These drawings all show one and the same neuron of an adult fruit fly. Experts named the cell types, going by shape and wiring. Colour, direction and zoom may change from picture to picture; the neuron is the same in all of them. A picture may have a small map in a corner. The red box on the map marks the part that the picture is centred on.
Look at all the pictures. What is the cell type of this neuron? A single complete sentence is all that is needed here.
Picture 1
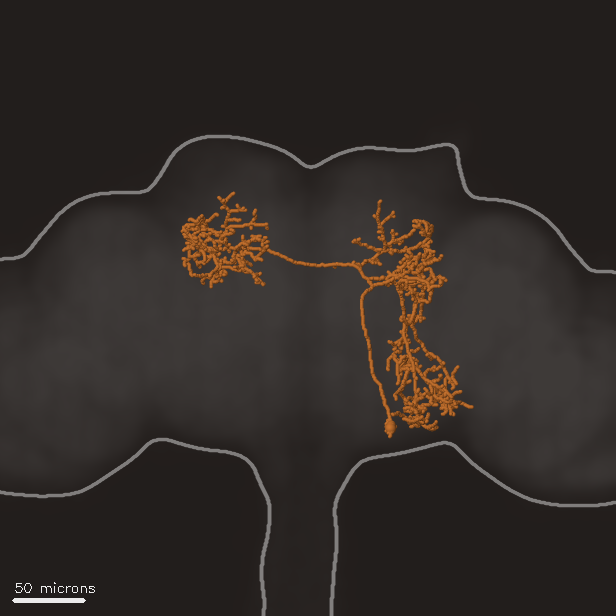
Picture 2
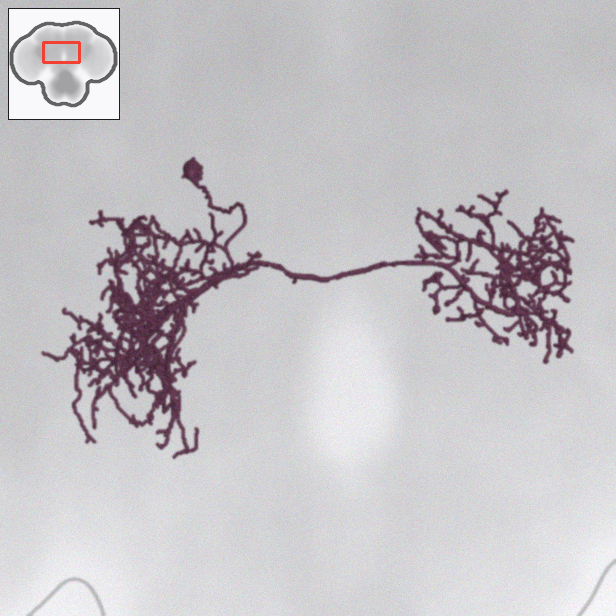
This neuron is classified under the cell type LAL165.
